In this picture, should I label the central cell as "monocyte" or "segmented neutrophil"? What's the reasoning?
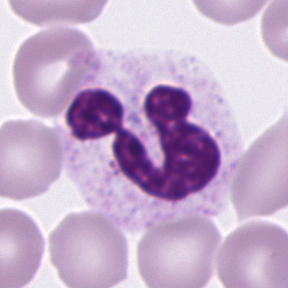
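Segmented neutrophil, not monocyte. First check: the cytoplasm is plentiful and pale pinkish-lilac.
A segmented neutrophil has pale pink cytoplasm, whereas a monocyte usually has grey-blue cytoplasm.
Second check: the larger part of the nucleus curves into a U shape that opens toward the top, and its chromatin is dark purple and coarsely clumped. Third check: fine violet granules are scattered evenly through the cytoplasm.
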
